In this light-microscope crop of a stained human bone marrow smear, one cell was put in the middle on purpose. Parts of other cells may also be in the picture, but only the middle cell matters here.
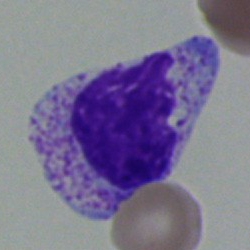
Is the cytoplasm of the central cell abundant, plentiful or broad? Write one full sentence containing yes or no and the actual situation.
Yes, it is abundant cytoplasm that surrounds its nucleus.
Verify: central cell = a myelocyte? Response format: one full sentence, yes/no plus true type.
Yes, the cell in the middle is a myelocyte.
